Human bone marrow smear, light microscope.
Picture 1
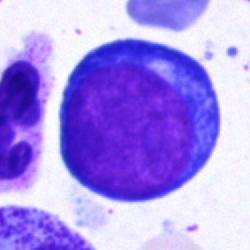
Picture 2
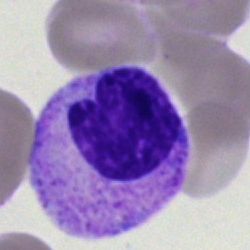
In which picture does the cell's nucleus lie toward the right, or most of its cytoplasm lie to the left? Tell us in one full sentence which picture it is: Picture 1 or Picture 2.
Toward the right lies the nucleus of the cell in picture 2.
